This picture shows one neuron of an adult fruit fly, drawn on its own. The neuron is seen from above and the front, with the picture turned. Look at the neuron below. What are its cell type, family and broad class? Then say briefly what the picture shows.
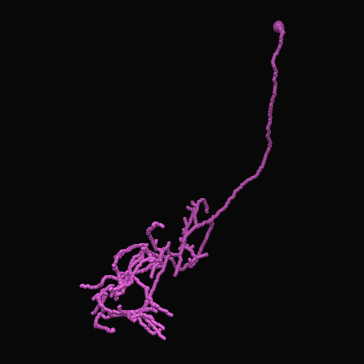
The cell type is CRE054. Its family is hemilineage EBa1. Its broad class is central-brain intrinsic neuron. Its cell body lies at the upper right of the picture. As drawn here it is taller than it is wide.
